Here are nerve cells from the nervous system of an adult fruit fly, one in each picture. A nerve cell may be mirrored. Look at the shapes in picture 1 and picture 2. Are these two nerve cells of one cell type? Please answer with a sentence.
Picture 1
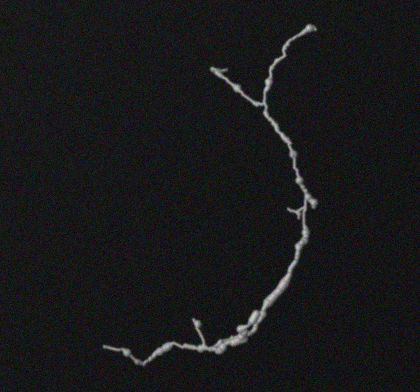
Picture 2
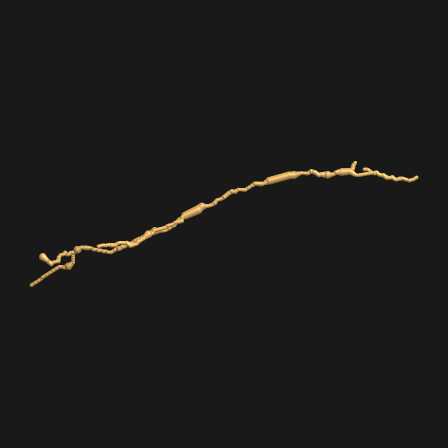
They are of the same cell type.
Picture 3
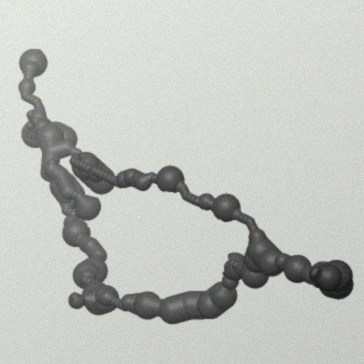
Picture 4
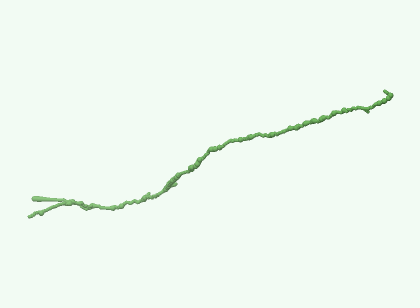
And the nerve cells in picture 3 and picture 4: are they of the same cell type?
They are of different cell types.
